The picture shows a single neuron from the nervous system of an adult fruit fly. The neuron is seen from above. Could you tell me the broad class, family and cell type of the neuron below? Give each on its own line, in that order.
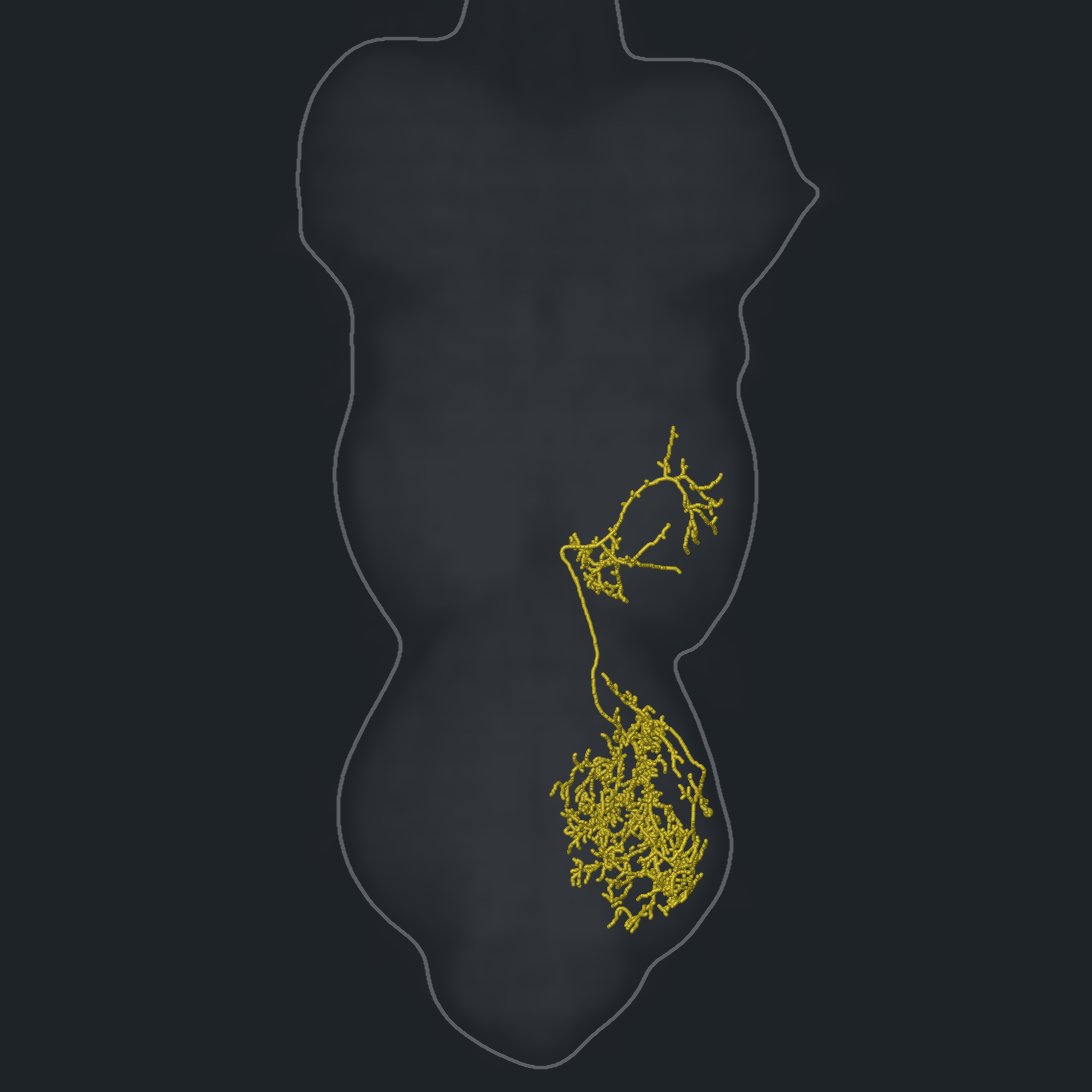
nerve-cord intrinsic neuron
hemilineage 09A
IN09A004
